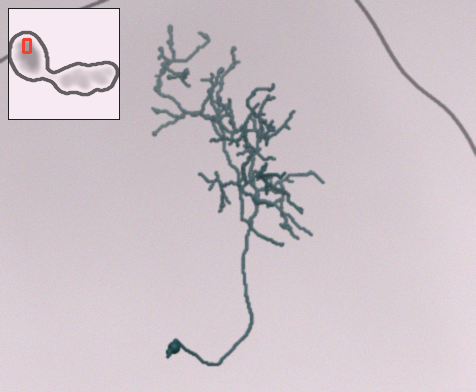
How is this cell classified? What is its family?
hemilineage SLPav3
